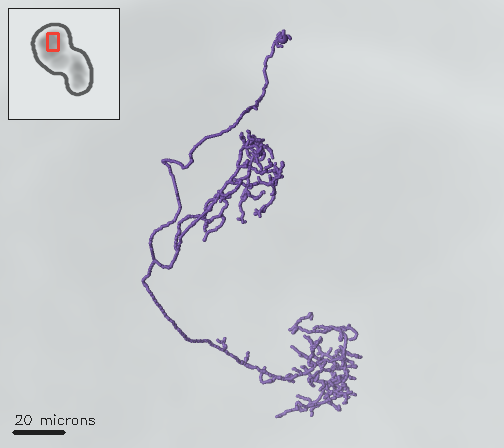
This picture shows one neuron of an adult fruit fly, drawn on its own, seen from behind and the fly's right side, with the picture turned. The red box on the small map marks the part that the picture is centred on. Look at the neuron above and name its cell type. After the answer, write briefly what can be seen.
It is of cell type v2LN38. It is a central-brain intrinsic neuron. The cell body is at the top of the picture. From top to bottom in the picture it spans about 160 microns. The picture shows dozens of branch ends.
